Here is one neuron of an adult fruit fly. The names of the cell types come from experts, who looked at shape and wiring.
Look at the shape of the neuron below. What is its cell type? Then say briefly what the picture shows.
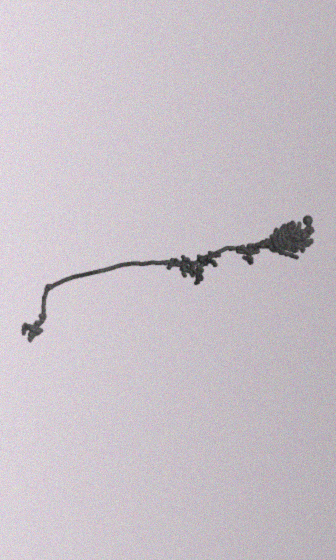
It is of cell type ANXXX055. It is an ascending neuron. Its cell body lies on the right of the picture. In this view it is wider than it is tall.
